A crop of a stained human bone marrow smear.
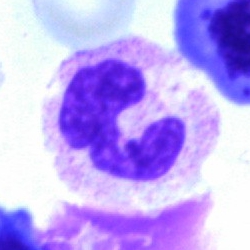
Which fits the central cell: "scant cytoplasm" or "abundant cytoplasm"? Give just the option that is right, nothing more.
Abundant cytoplasm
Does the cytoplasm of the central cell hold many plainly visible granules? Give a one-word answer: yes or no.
Yes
